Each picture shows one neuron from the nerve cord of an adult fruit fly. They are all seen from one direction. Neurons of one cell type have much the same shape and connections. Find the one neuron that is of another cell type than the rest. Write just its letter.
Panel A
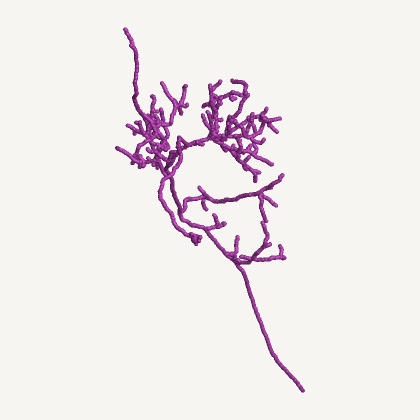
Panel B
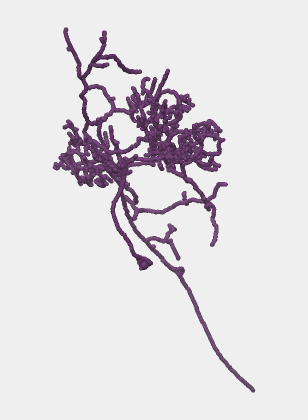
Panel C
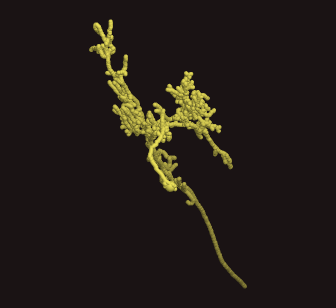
C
